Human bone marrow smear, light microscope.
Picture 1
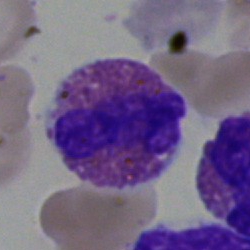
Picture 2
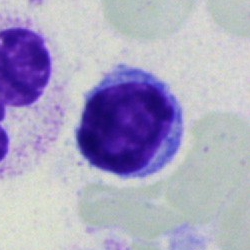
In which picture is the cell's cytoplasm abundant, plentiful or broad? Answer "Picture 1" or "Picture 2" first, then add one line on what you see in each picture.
Picture 1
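In picture 1: Cytoplasm is plentiful, filling the cell above and below the nucleus.
In picture 2: The cytoplasm forms only a thin rim around the nucleus.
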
